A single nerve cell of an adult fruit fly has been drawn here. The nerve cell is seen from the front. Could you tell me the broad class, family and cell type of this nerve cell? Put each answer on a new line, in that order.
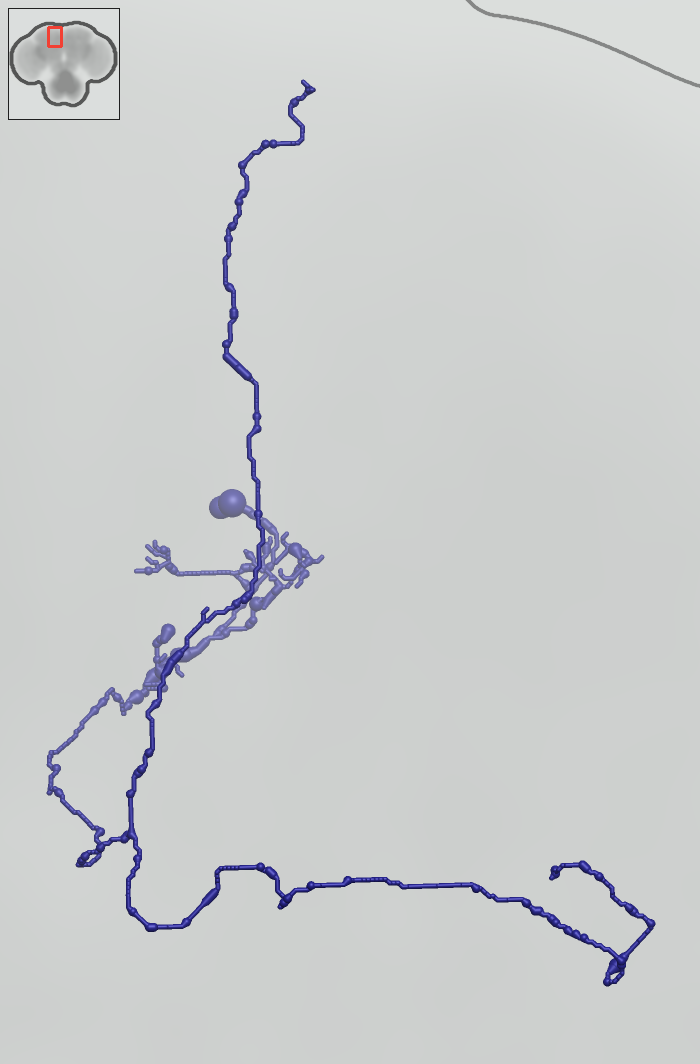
central-brain intrinsic neuron
class Kenyon Cell
KCab-m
